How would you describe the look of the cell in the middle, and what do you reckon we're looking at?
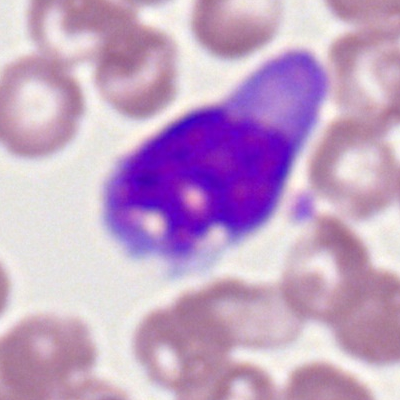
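The nucleus occupies most of the cell and stains a dense, dark purple. Pale lavender-blue cytoplasm lies mainly as a cap at the upper right end, and several small clear vacuoles sit in the lower left part. This cell is a monocyte.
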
